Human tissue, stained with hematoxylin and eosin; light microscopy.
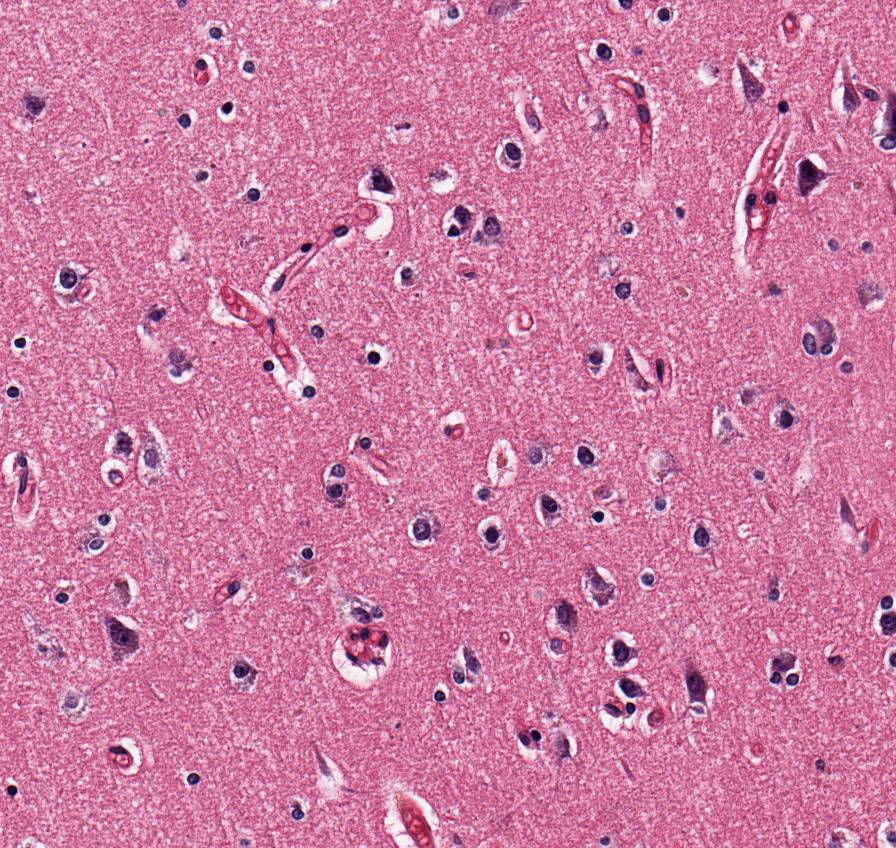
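Cerebral cortex. Fine granular-fibrillary pink neuropil throughout, cells scattered singly. Thin-walled capillaries with red blood cells run obliquely through the upper half. Scattered neurons with triangular cell bodies and purplish cytoplasm, e.g. left edge of lower half. Small, round, dark glial nuclei are the most numerous nuclei.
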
